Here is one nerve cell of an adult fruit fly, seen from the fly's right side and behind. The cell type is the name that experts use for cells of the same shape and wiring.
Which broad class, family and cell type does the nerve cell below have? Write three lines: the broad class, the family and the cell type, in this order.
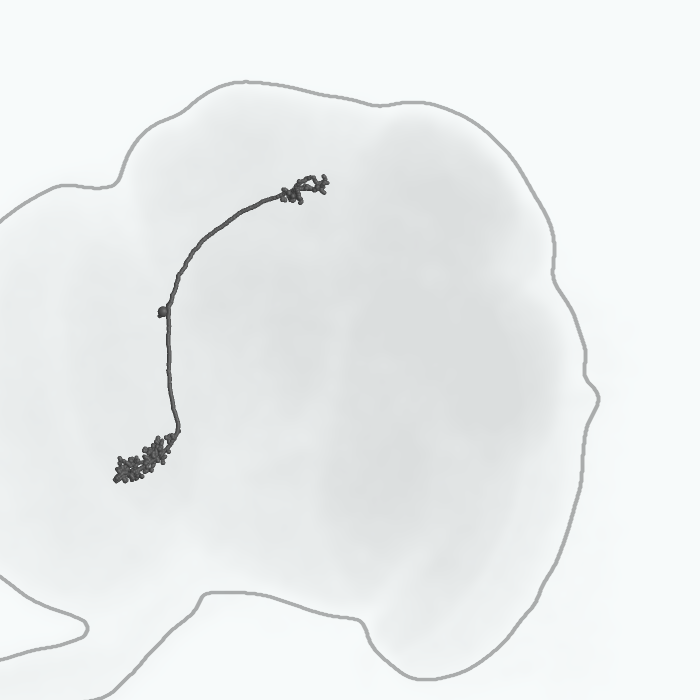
visual projection neuron
hemilineage VPNd2
LC10a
